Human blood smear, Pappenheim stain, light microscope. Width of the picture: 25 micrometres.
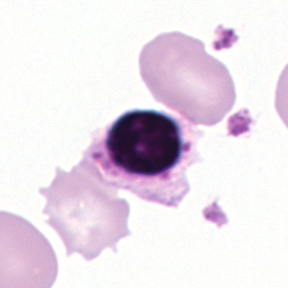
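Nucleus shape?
Round, no indentation; about 7 by 6 micrometres.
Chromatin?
Dense, dark purple, coarsely clumped.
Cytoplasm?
Pale pinkish-lilac, not blue; a few small dark purple granules.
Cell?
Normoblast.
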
